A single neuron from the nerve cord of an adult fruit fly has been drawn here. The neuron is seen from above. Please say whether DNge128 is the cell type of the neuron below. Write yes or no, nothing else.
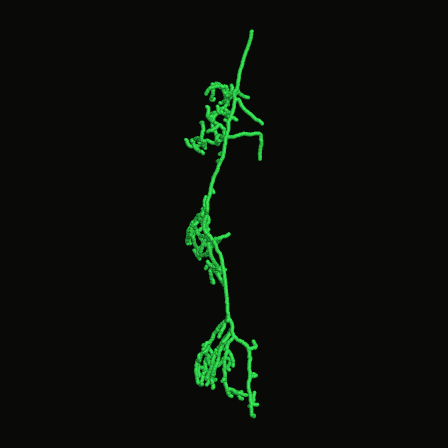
no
